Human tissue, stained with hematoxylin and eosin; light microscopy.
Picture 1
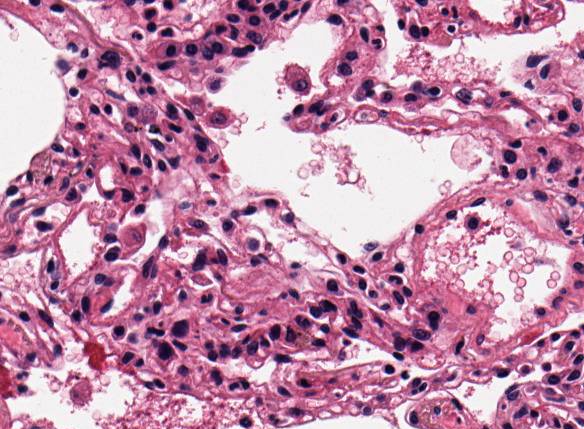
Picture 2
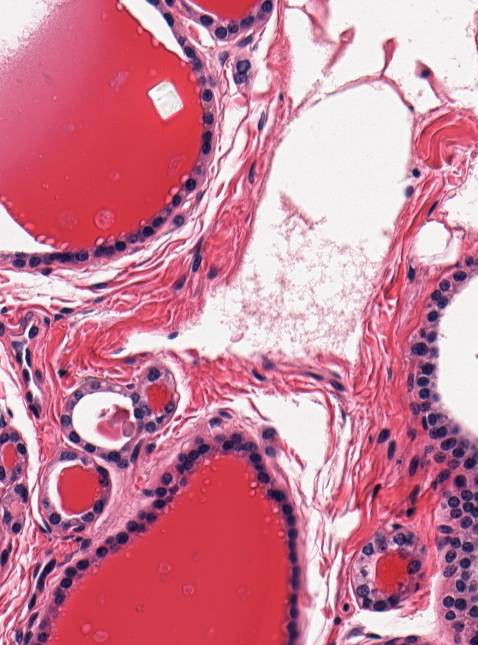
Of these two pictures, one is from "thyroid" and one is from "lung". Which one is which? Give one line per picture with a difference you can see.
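Site of picture 1: lung. No glands, fat cells or smooth muscle bundles are seen anywhere in the field.
Site of picture 2: thyroid. Large follicles filled with homogeneous deep red material occupy the top left and the bottom of the field.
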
